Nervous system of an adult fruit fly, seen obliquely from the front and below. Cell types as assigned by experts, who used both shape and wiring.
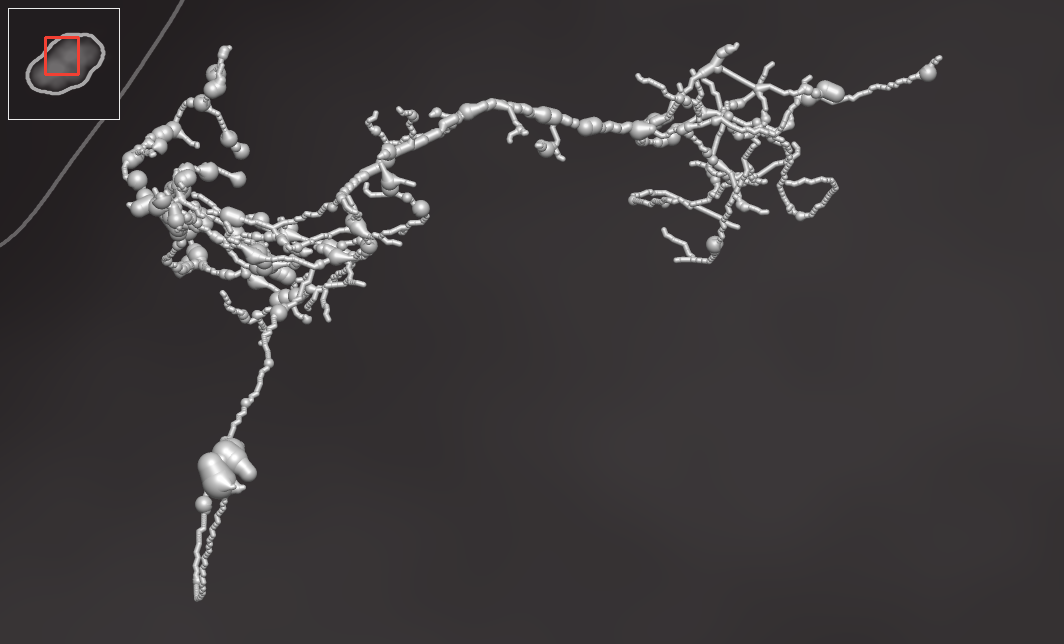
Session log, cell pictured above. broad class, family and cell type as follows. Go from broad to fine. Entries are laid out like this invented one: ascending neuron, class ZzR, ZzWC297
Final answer: nerve-cord intrinsic neuron, hemilineage 16B, IN16B099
